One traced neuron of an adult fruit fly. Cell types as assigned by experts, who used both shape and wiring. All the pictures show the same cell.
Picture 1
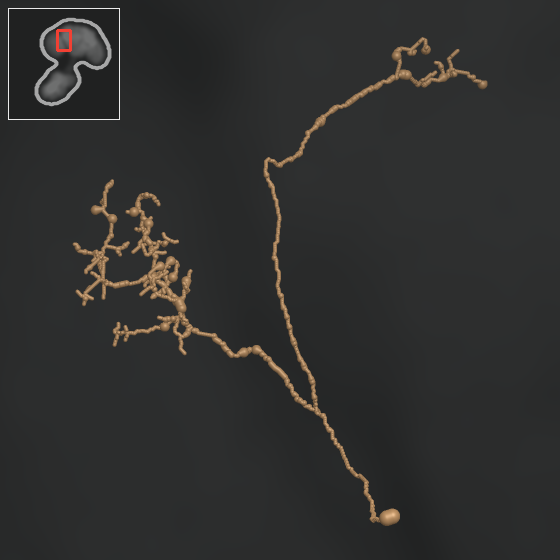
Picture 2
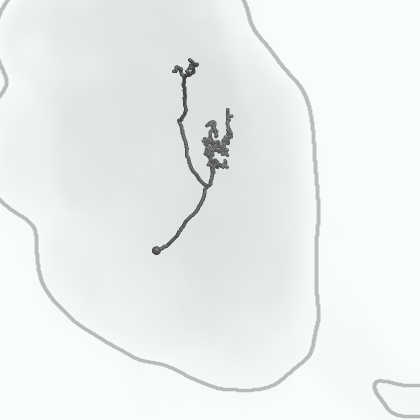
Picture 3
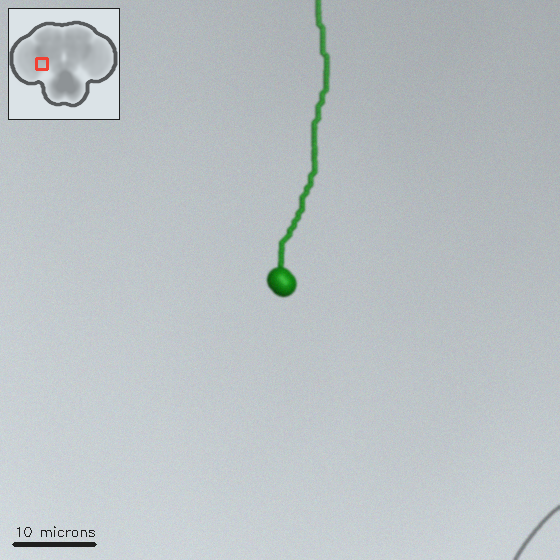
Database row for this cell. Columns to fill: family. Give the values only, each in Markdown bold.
**LC**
